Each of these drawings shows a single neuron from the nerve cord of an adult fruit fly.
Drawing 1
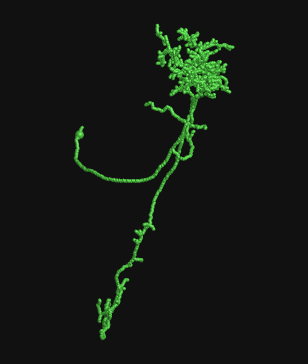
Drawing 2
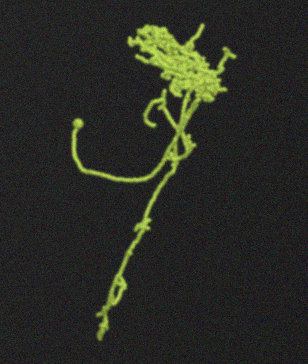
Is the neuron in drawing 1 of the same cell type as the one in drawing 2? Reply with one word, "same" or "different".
same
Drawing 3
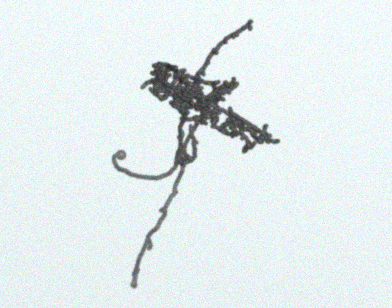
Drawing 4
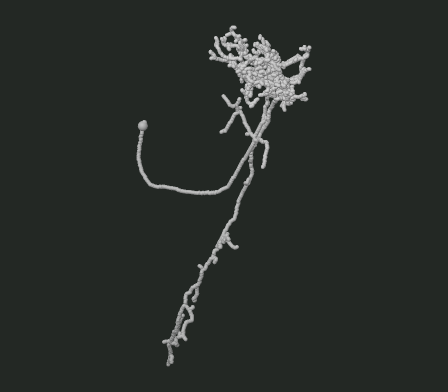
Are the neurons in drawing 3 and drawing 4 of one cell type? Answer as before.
different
